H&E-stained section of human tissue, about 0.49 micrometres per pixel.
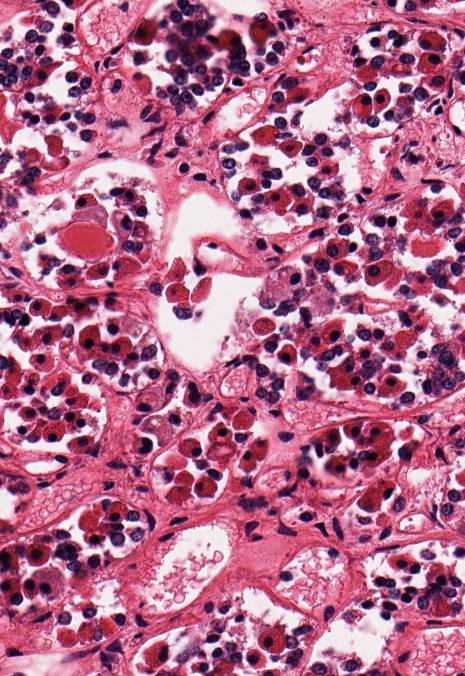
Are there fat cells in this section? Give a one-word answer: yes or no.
No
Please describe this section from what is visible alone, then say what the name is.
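Throughout, cells are arranged in rounded nests divided by thin pink septa. Within nearly every nest, cells with bright red cytoplasm lie scattered among paler cells. Many nest cells have pale, clear or wispy cytoplasm. Nuclei are small, round and darkly stained. This is pituitary.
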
